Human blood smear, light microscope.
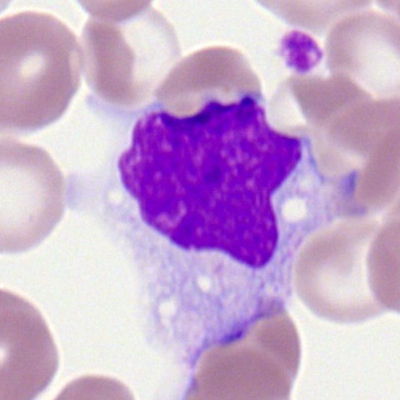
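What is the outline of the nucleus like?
Irregular, indented and folded.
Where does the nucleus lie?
In the upper part of the cell, with most of the cytoplasm below it.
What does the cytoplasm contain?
Several small clear vacuoles, plus only faint fine granularity without coarse granules.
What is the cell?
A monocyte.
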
